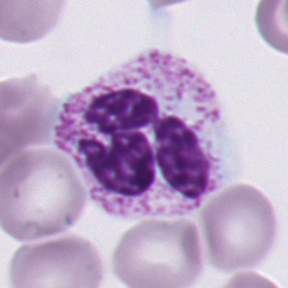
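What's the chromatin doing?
It's dark purple and clumped, with paler streaks running between the clumps.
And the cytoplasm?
Plenty of it, pale and almost colourless between the granules, with no vacuoles anywhere.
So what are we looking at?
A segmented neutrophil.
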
